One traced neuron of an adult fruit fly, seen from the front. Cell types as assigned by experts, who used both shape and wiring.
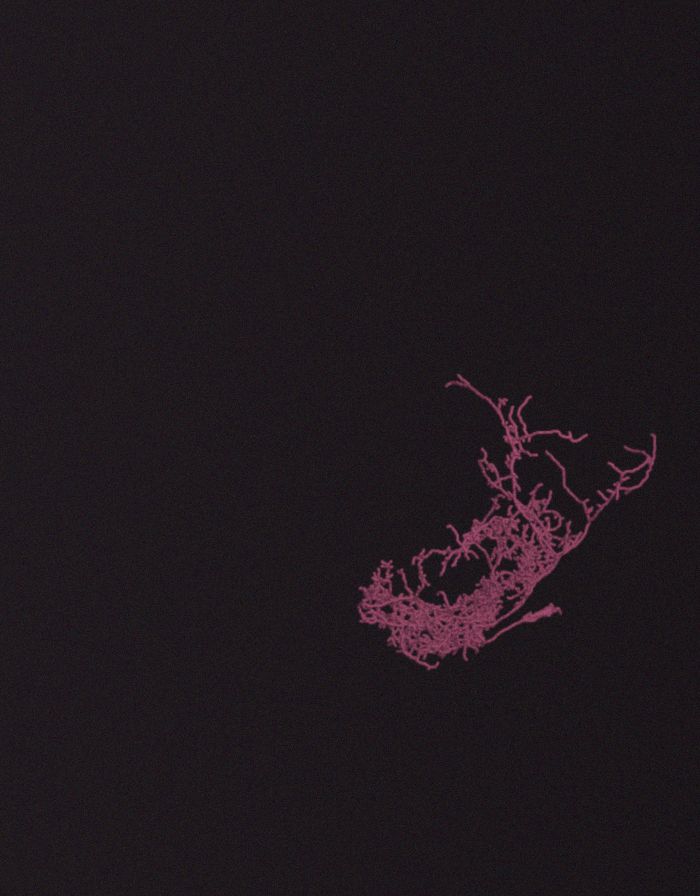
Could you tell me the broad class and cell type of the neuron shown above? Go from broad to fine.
central-brain intrinsic neuron; GNG506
